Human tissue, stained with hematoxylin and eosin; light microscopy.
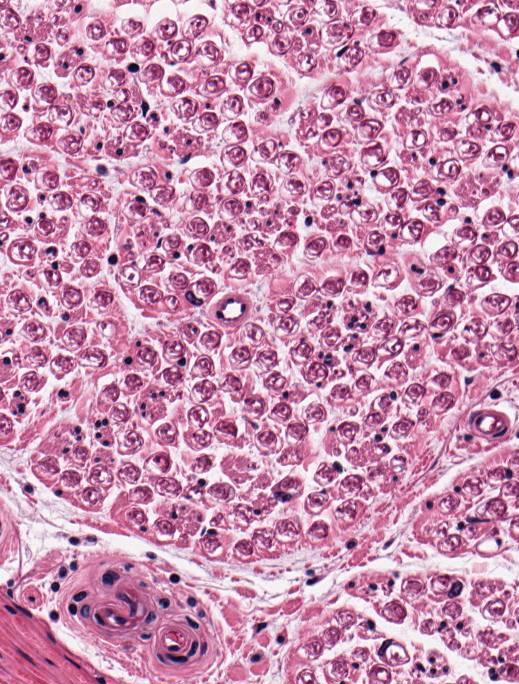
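Tibial nerve. Small dark oval nuclei, mostly Schwann cells, scattered between fibres. One small capillary, open round lumen, near centre of the large fascicle. No fat cells in field.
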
